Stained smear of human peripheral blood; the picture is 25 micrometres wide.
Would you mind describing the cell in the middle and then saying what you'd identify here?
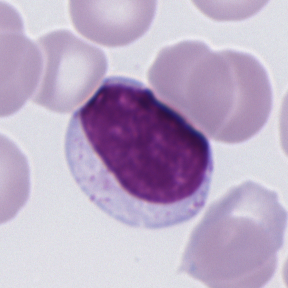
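This one's got a smooth, rounded outline, no projections anywhere. Along the top, the nucleus runs almost right up to the cell edge. Its chromatin is dense and dark purple, with coarse clumps. And you'll spot small reddish-purple granules scattered through the cytoplasm. The cell in the middle is a large granular lymphocyte.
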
